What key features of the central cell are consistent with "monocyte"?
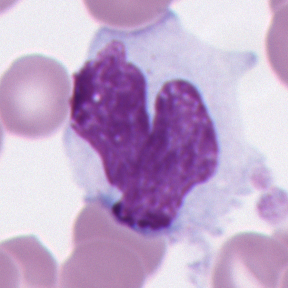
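In keeping with a monocyte: cytoplasm plentiful, pale greyish blue.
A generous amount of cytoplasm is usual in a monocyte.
Also seen: irregular outline, with a pointed extension of cytoplasm at the upper right. Nucleus folded into two limbs, joined at the bottom and open at the top. Chromatin finely mottled purple, not gathered into coarse dark blocks.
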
